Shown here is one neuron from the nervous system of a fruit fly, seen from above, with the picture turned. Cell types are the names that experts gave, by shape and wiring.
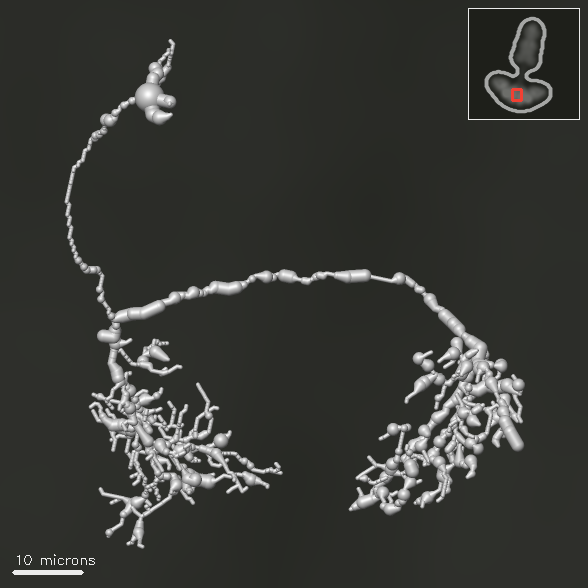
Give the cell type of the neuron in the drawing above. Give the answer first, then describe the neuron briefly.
Its cell type is hDeltaB. Its broad class is central-brain intrinsic neuron. It lies in the brain. The cell body can be seen at the upper left of the picture. From top to bottom in the picture it spans about 75 microns.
